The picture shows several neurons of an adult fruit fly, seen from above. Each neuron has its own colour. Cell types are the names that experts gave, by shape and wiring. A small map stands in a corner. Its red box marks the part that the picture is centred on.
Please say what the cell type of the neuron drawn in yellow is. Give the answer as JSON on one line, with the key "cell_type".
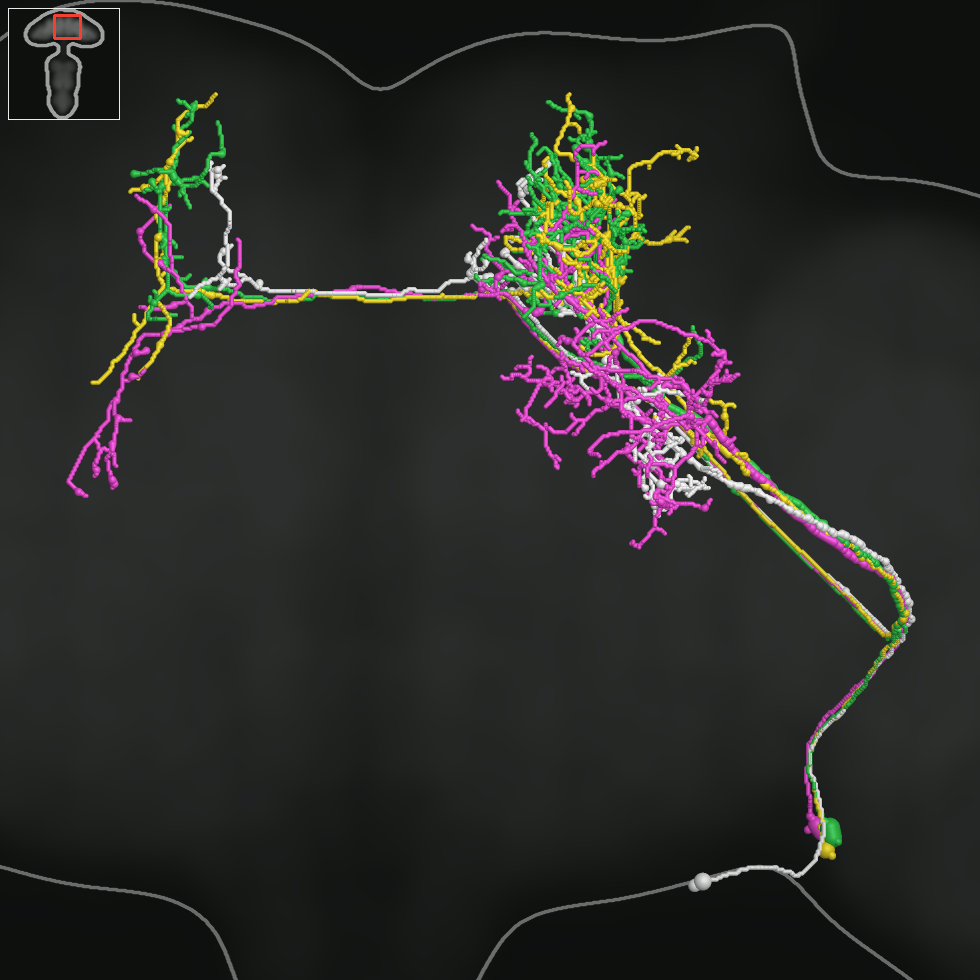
{"cell_type": "SMP568_a"}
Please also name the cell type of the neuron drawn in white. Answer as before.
{"cell_type": "CRE103"}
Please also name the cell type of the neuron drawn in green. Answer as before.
{"cell_type": "SMP568_c"}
